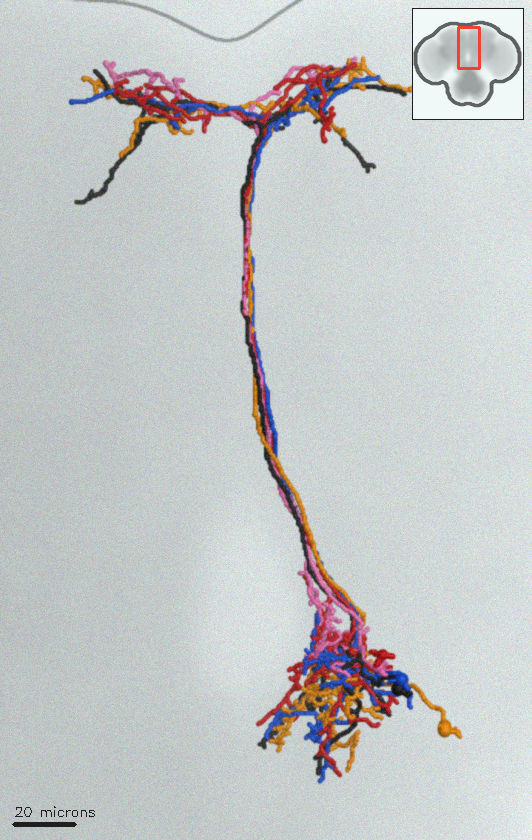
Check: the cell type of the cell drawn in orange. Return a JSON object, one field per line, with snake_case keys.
{
 "cell_type": "PRW010"
}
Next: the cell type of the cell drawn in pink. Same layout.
{
 "cell_type": "SMP738"
}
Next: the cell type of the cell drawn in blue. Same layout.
{
 "cell_type": "PRW007"
}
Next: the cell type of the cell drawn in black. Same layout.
{
 "cell_type": "SMP732"
}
